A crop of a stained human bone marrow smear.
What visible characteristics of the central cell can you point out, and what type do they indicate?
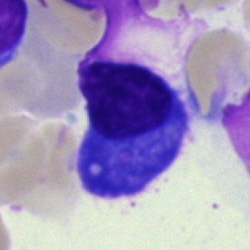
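The nucleus is off-centre, displaced toward the top of the cell. No nucleoli are visible within it. A single small clear vacuole is present in the lower left of the cytoplasm. The cytoplasm contains no coarse granules. The cell is a plasma cell.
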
